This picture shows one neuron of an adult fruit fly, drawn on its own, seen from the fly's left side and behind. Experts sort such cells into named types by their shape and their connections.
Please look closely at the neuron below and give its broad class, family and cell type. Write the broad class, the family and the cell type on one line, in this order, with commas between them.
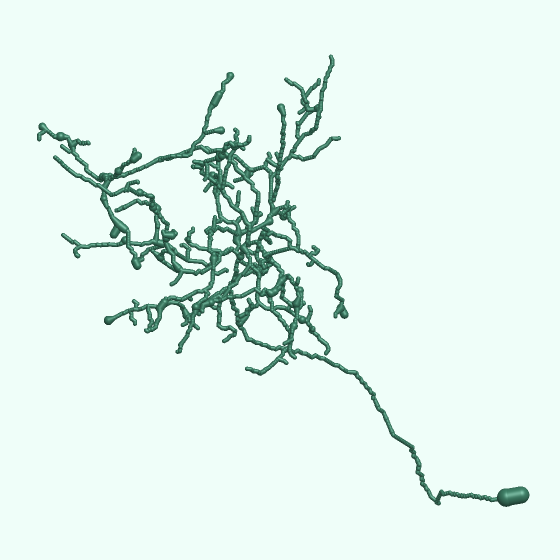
nerve-cord intrinsic neuron, hemilineage 14A, IN14A064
